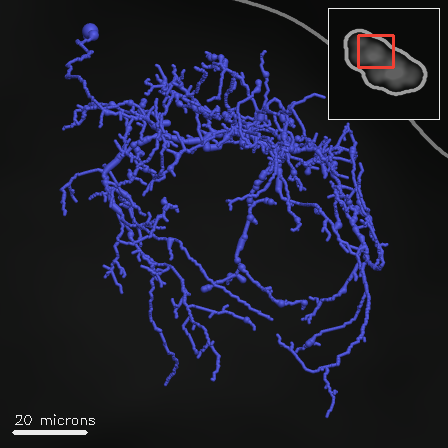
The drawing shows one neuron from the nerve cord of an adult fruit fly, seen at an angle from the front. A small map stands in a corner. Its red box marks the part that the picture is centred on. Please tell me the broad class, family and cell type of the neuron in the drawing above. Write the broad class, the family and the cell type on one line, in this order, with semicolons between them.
nerve-cord intrinsic neuron; hemilineage 03A; IN03A037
